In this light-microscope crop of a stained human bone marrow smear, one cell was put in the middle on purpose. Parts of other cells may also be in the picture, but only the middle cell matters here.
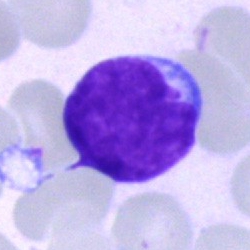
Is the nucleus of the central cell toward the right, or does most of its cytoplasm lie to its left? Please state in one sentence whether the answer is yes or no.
No, the bulk of the cytoplasm is located to the right of the nucleus.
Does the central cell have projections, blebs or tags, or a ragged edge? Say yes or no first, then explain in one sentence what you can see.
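Yes. A single small pointed tag projects from the lower left edge of the cell.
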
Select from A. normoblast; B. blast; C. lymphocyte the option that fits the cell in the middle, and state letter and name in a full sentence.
Option B is accurate; the centrally placed cell is a blast.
